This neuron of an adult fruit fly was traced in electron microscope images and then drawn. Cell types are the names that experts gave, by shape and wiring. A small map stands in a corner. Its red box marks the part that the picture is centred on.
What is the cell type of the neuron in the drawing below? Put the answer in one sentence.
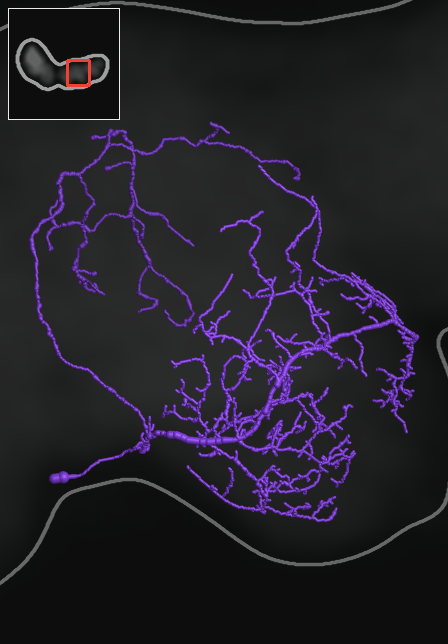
The cell type is INXXX083.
